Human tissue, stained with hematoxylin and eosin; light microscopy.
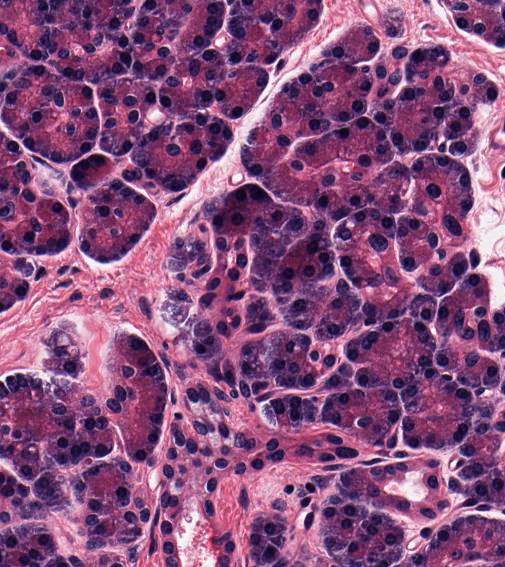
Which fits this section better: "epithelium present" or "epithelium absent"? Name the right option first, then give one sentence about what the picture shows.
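Epithelium present. The field is filled with closely packed acini grouped into lobules that are divided by bands of pink fibrous tissue.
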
